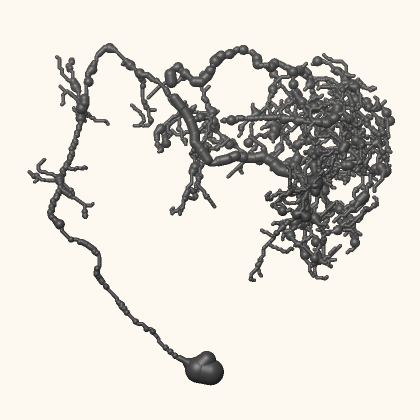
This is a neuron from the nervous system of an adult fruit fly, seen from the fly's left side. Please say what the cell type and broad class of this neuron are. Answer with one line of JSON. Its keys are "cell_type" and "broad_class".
{"cell_type": "INXXX239", "broad_class": "nerve-cord intrinsic neuron"}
